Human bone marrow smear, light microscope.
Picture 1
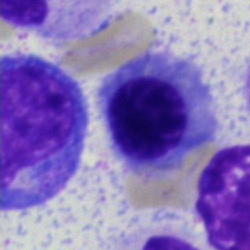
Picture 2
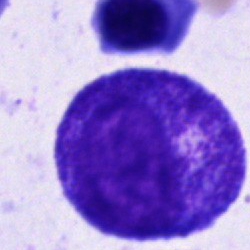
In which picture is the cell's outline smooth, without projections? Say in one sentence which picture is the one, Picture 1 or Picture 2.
In Picture 2, no projections, blebs or ragged parts break the cell's outline.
